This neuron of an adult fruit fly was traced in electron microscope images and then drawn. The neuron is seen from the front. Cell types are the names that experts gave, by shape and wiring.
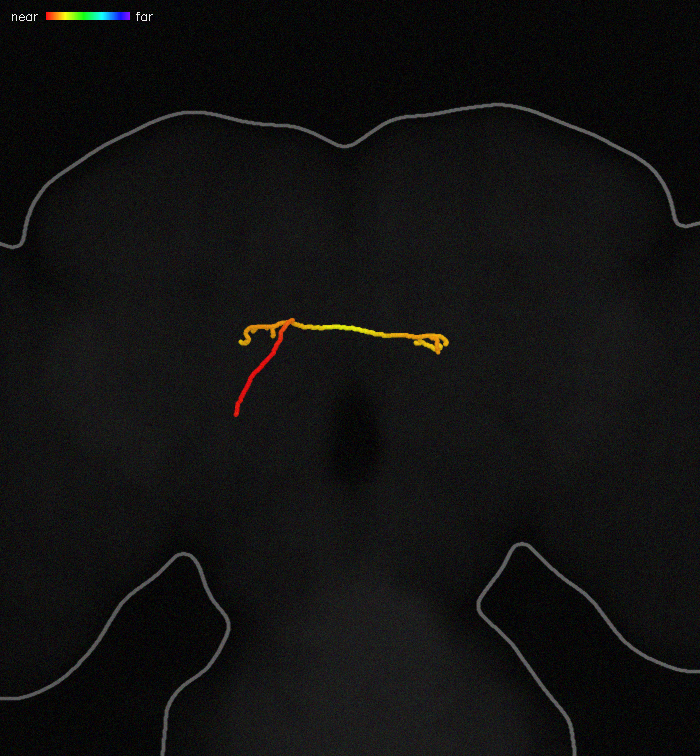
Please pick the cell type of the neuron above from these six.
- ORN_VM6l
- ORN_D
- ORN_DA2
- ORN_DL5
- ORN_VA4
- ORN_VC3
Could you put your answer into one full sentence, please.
Belonging to the cell type ORN_DL5 is this neuron.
